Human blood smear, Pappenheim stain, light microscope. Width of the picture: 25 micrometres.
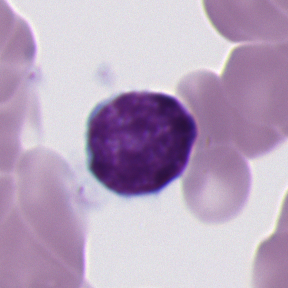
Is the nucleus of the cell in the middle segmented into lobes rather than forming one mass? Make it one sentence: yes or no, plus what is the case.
No, in this cell the nucleus is one undivided round, oval or kidney-shaped compact mass.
